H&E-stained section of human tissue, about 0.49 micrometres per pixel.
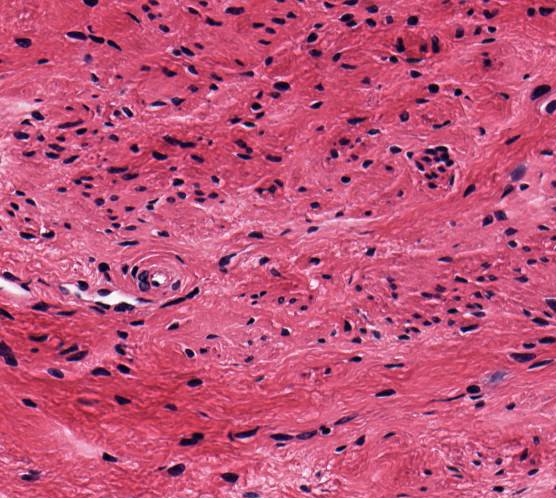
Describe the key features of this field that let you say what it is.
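Dense connective tissue fills the field. Abundant pink, finely fibrillary collagen-like matrix lies between the nuclei throughout. Nuclei: mostly dark, elongated, thin; many wavy or tapered at the ends.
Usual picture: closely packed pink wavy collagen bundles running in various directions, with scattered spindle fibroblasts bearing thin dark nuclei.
Cell borders and cytoplasm indistinct, merging with the pink fibres. No epithelium, glands or fat cells.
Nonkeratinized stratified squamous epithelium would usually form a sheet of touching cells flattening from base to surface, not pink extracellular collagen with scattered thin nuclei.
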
